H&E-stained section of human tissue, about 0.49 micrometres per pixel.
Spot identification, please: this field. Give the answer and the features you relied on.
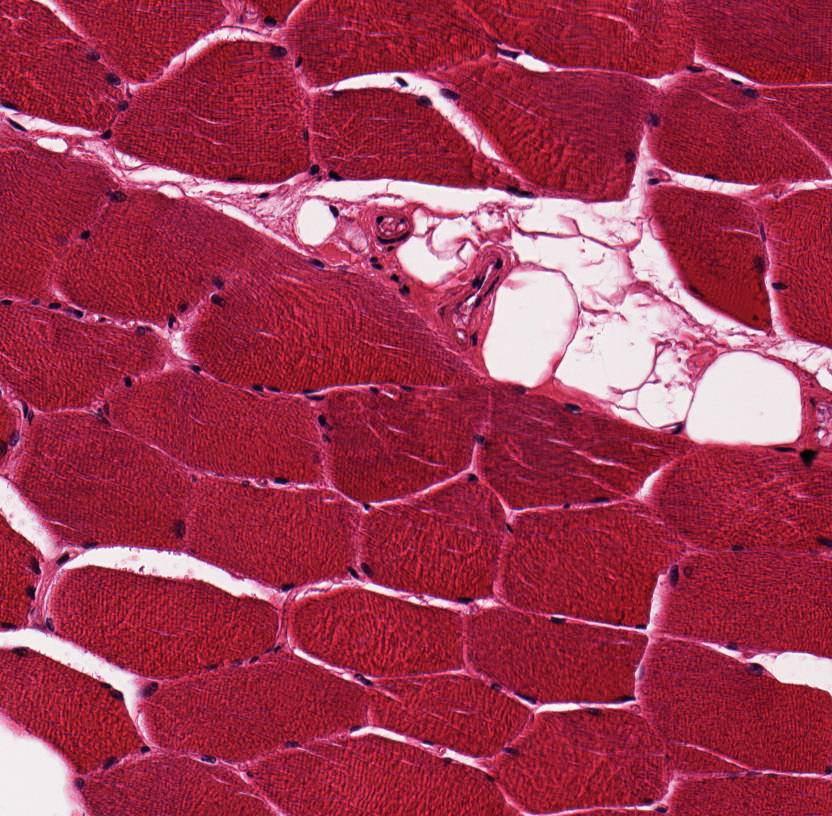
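Skeletal muscle occupies this field. Its fibre nuclei are small, dark and flattened and sit at the fibre edges, while the cytoplasm is deeply eosinophilic with a fine fibrillar texture.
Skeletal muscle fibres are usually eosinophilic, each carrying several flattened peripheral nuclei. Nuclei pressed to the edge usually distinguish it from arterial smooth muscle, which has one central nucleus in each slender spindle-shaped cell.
White shrinkage clefts separate many fibres.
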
